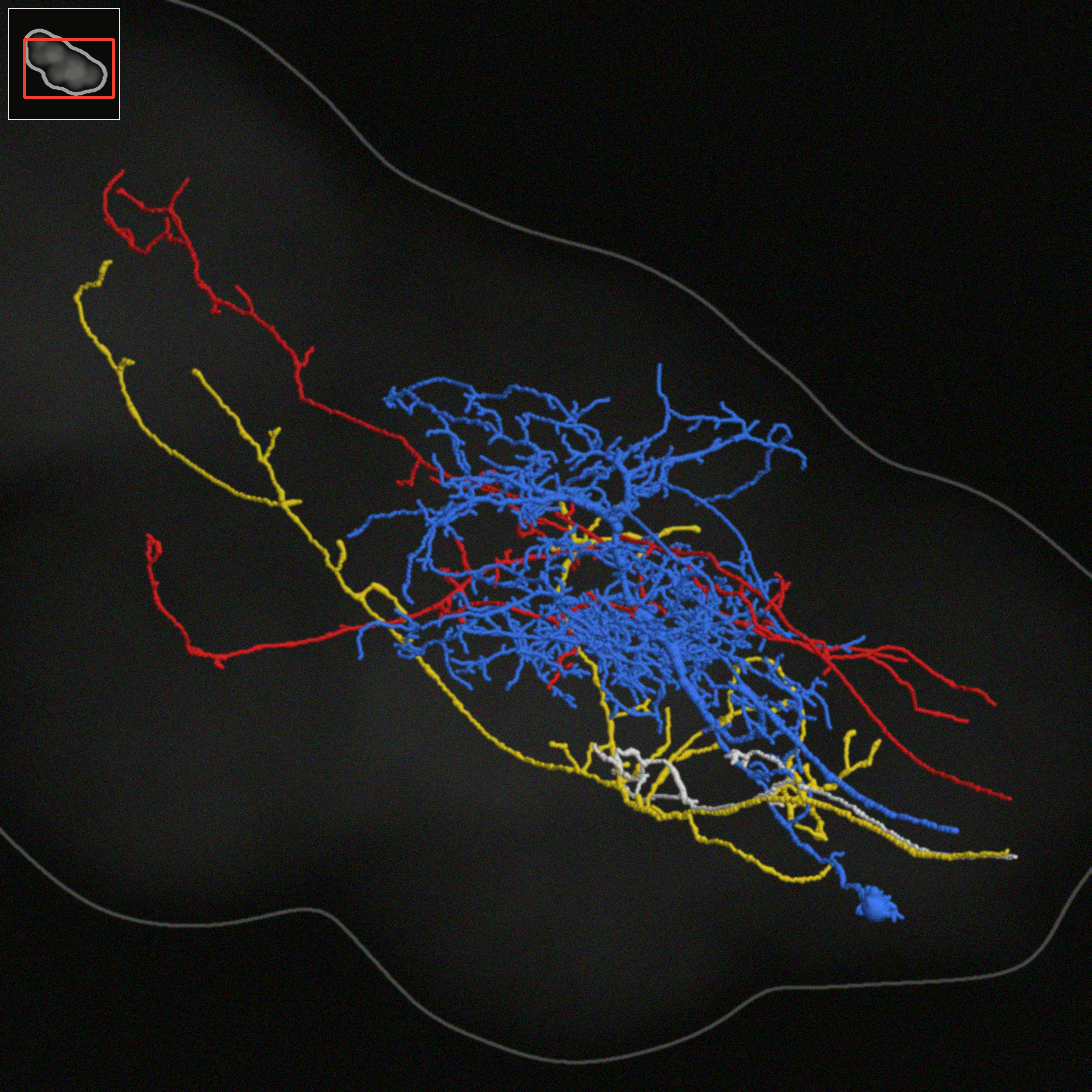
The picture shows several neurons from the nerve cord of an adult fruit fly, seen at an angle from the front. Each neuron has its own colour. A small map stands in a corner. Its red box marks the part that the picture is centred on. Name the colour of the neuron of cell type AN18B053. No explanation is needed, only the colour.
red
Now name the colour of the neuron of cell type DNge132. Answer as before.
yellow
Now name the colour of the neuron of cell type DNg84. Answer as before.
white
